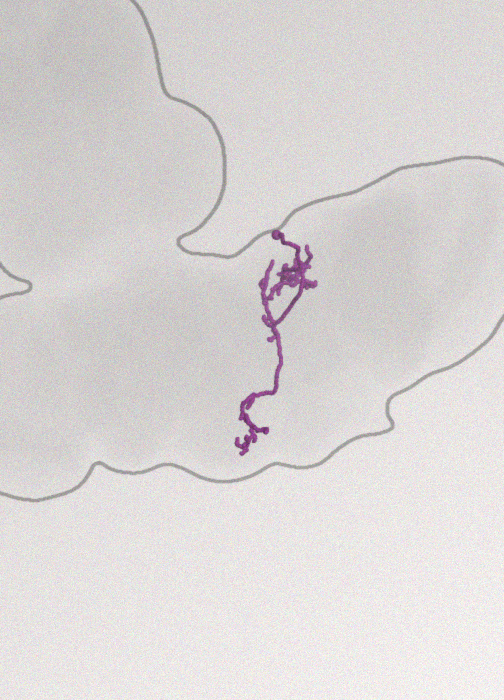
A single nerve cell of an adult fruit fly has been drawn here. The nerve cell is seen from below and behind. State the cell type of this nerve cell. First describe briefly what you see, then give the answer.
In this view it is more than twice as tall as it is wide. This is a central-brain intrinsic neuron. The cell type is CB4205.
